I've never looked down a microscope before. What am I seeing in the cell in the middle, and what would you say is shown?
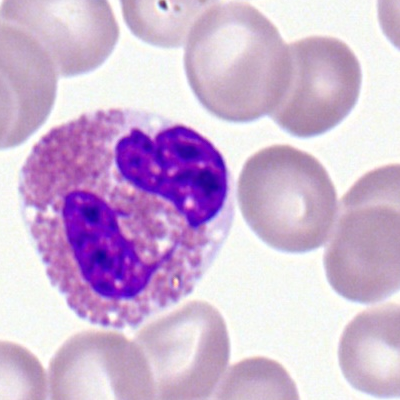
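Two-lobed nucleus, chromatin dark purple. Granules round, similar in size. Cytoplasm plentiful compared with the nucleus. An eosinophil.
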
